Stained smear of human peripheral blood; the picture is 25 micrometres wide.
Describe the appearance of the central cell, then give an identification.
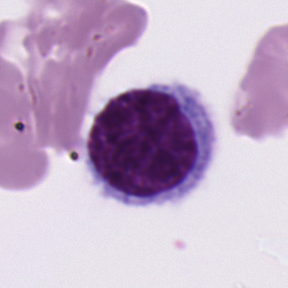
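Measuring about 11 micrometres across, the cell holds a round nucleus about 9 micrometres across. The nucleus sits off-centre toward the left, so the cytoplasm is widest on the right side. The cytoplasm forms only a narrow rim around the nucleus and contains no distinct coarse granules. The outer edge of the cell is slightly fuzzy rather than sharply smooth. The cell is a hairy cell.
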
